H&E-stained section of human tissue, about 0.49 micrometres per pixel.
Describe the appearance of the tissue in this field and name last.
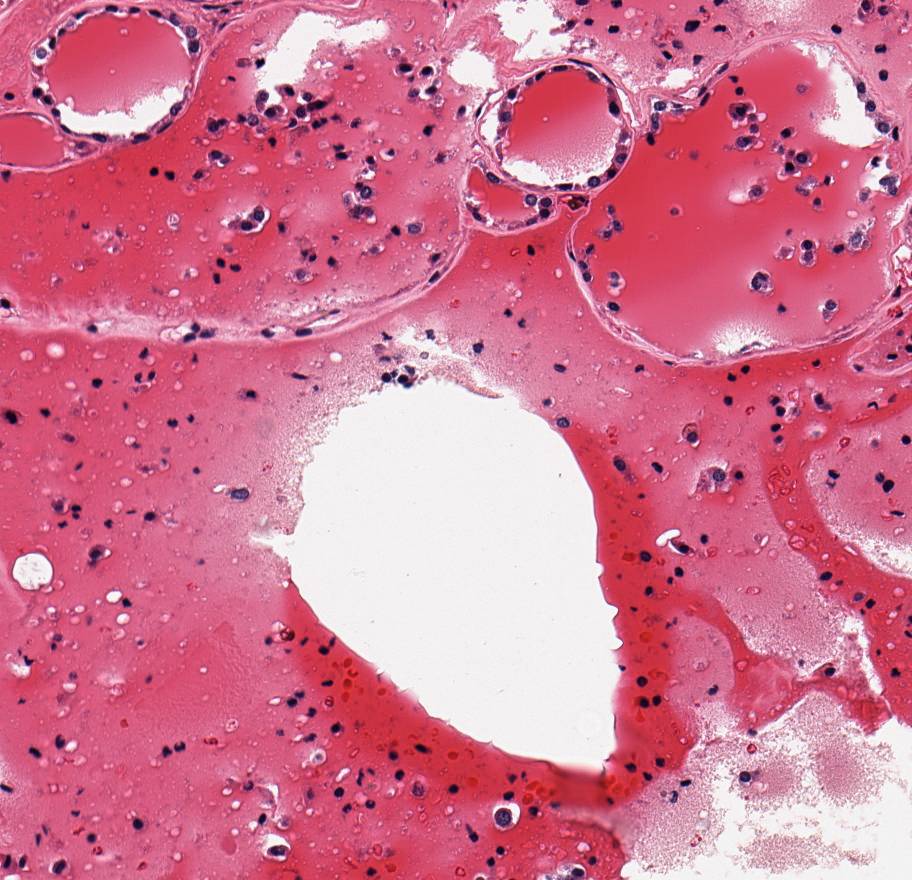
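Homogeneous pink material with sparse small dark nuclei fills most of the field. Several rounded spaces along the top edge, lined by a single flattened cell layer, hold pink material. No muscle or collagen fibre bundles cross it. White, irregular clear patches where pink material has pulled away lie in the upper compartments and lower right. It is thyroid.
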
